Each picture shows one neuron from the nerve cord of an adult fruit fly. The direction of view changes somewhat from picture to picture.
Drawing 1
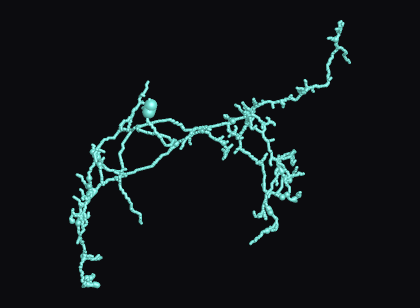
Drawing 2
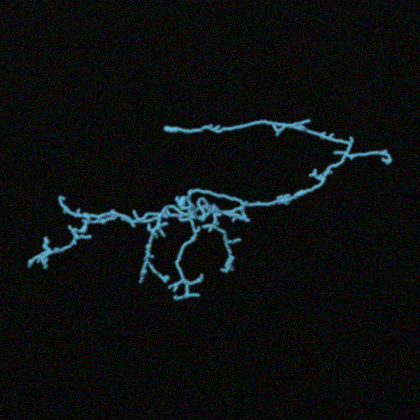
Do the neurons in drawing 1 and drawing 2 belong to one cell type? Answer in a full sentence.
They are of the same cell type.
